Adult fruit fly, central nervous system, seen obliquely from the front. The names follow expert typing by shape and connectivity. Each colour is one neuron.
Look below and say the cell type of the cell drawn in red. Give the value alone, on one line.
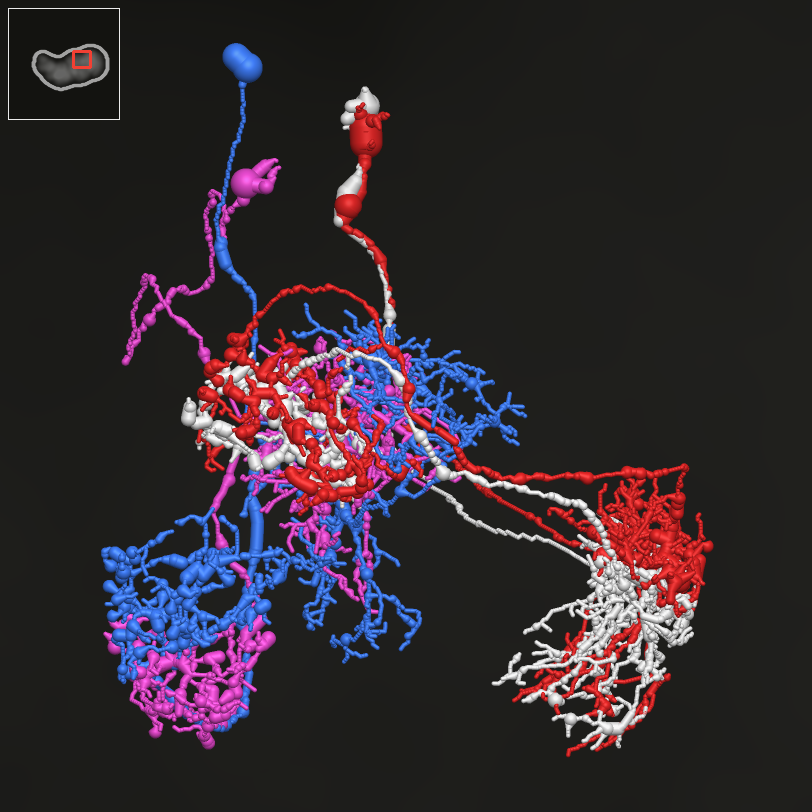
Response: hDeltaG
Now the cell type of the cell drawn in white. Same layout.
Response: hDeltaH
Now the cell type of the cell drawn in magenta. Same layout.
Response: hDeltaM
